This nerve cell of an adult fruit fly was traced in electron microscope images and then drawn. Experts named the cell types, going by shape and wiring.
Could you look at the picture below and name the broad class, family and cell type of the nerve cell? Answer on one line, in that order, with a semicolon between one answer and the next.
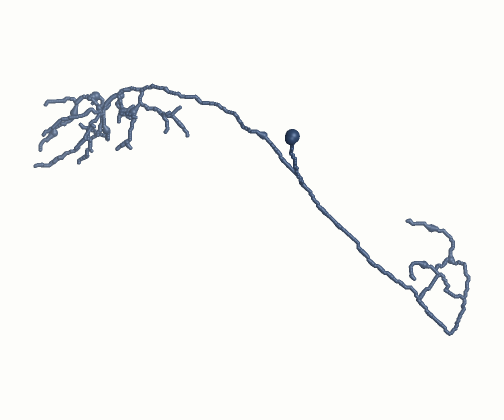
optic-lobe intrinsic neuron; MeLo; MeLo5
